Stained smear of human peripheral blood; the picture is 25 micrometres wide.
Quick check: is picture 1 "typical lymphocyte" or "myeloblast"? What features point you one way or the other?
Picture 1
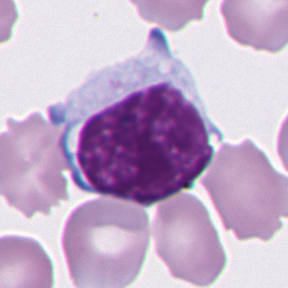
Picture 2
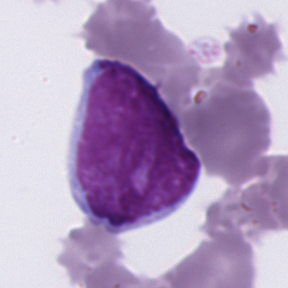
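Picture 1 shows a typical lymphocyte; picture 2 shows a myeloblast. In picture 1 the nucleus is round, about 11 micrometres across, and lies off-centre in the lower part of the cell. In picture 2 the cell is roughly triangular with rounded corners, about 15 by 12 micrometres, and its nucleus, about 15 by 11 micrometres, follows that shape without lobes or indentation and fills about 80% of the cell's area. The chromatin in picture 1 is dense and dark purple, with coarse clumps separated by small paler spaces, whereas in picture 2 it is finely textured and stains an even deep purple. Picture 1 has pale blue cytoplasm and a single pointed projection sticking out from the top of the cell; the cytoplasm in picture 2 contains no vacuoles.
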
